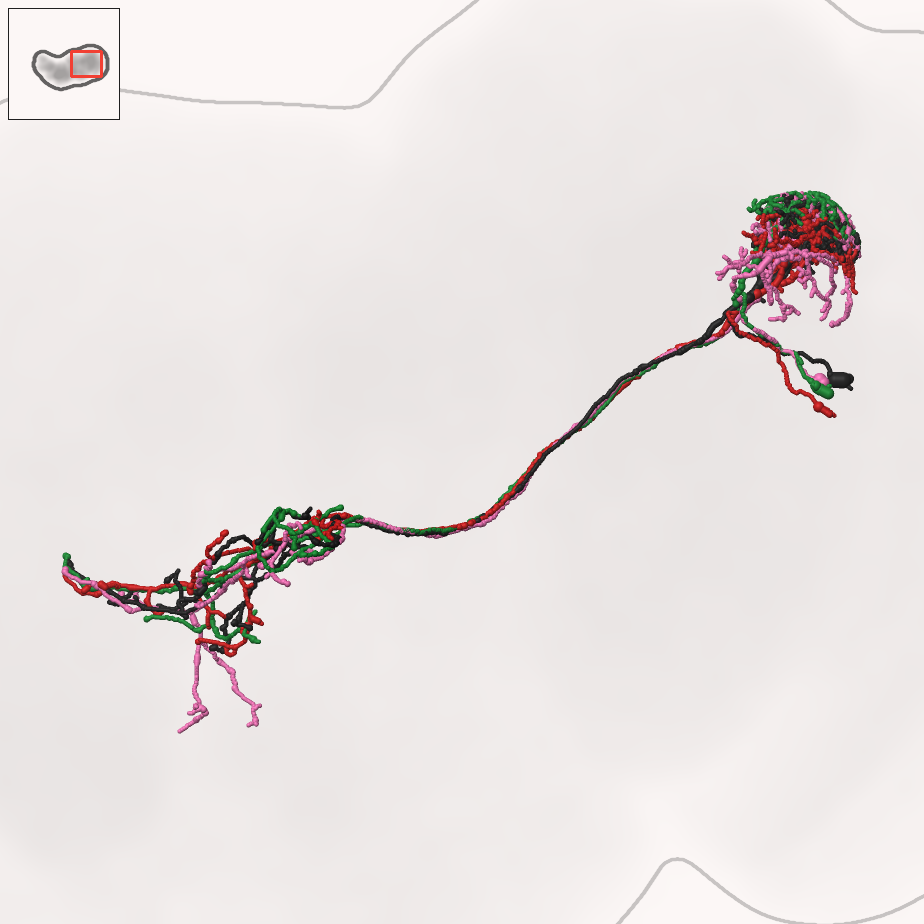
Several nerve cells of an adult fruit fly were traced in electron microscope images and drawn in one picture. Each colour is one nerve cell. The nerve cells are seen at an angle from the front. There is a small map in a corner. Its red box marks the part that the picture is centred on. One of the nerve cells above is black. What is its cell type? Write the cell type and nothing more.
AOTU002_c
